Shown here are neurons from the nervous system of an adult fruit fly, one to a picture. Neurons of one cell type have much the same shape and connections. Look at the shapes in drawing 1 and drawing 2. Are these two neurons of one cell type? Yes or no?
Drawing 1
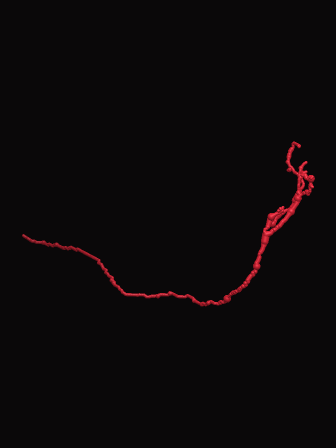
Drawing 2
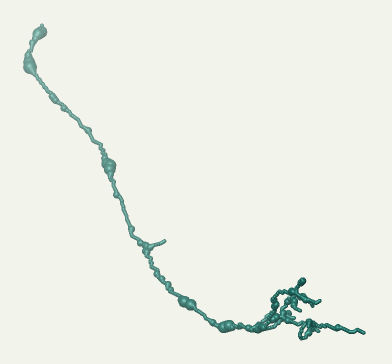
yes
